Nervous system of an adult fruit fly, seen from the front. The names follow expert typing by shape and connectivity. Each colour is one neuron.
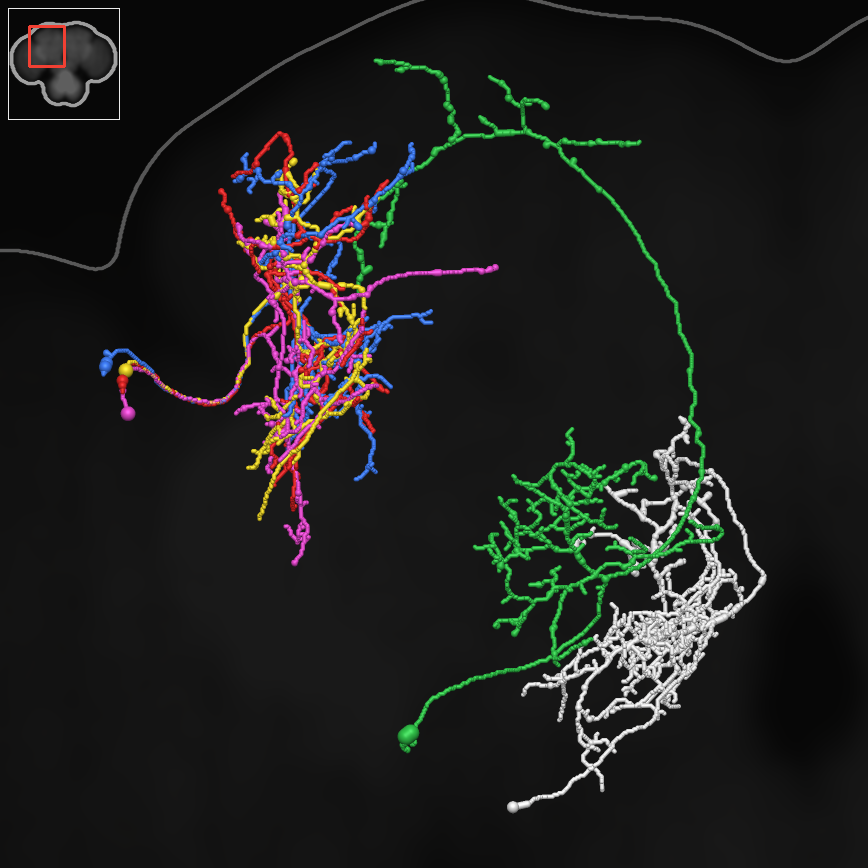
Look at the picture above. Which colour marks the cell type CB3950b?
red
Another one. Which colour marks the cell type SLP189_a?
yellow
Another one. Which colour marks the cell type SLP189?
blue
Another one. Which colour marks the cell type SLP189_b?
magenta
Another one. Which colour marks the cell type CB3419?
white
